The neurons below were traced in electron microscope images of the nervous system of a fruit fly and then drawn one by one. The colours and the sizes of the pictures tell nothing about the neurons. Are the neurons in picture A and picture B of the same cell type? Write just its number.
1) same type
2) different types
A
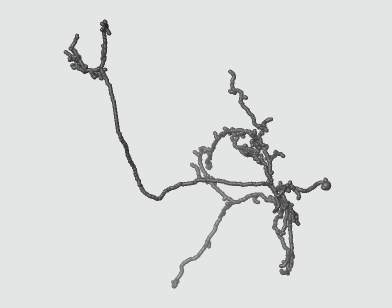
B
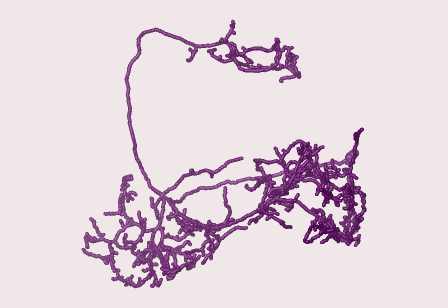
2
